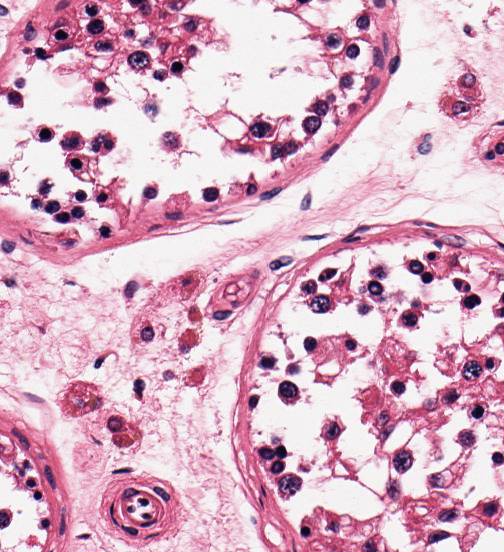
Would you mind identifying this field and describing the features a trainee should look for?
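Main structure: seminiferous tubule. Each tubule bounded by a thin pink wall with flattened, elongated nuclei.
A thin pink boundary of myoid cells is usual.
Tubule contents: cells with round, dark nuclei, loosely scattered with clear spaces; many detached, floating in the central space. Left of centre, in the stroma between tubules: small group of polygonal cells, pink cytoplasm, round nuclei.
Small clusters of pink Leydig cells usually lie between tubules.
This group fits that.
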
